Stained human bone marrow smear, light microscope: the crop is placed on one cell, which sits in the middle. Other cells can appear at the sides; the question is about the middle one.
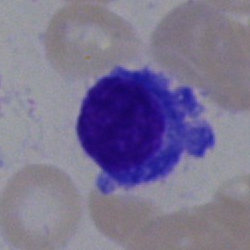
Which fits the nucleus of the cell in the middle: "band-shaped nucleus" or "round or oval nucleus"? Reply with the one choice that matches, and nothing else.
Round or oval nucleus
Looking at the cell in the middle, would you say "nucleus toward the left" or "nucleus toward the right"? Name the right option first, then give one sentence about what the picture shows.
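Nucleus toward the left. The nucleus sits toward the left side of the cell.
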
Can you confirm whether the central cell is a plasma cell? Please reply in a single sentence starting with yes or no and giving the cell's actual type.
Yes, that middle cell in the crop is a plasma cell.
